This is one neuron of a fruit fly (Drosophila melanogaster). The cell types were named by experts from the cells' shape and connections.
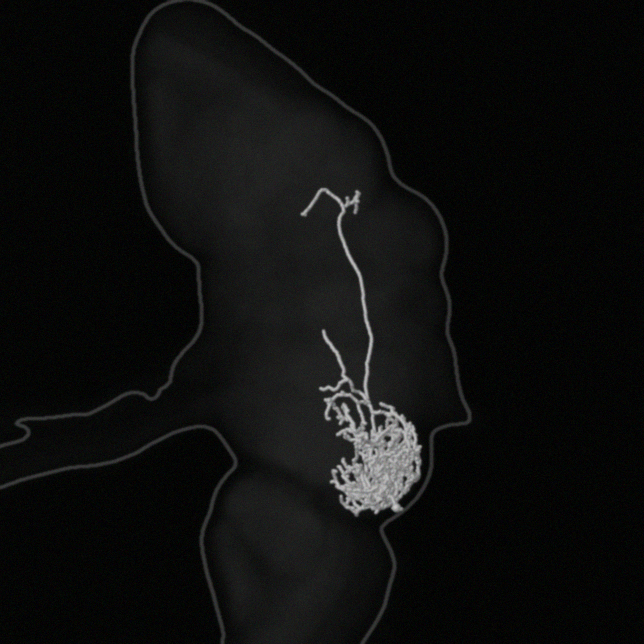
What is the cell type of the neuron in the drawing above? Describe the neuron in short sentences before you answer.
It lies in the brain. The cell body can be seen at the bottom of the picture. It is a central-brain intrinsic neuron. The cell type is AVLP155_b.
